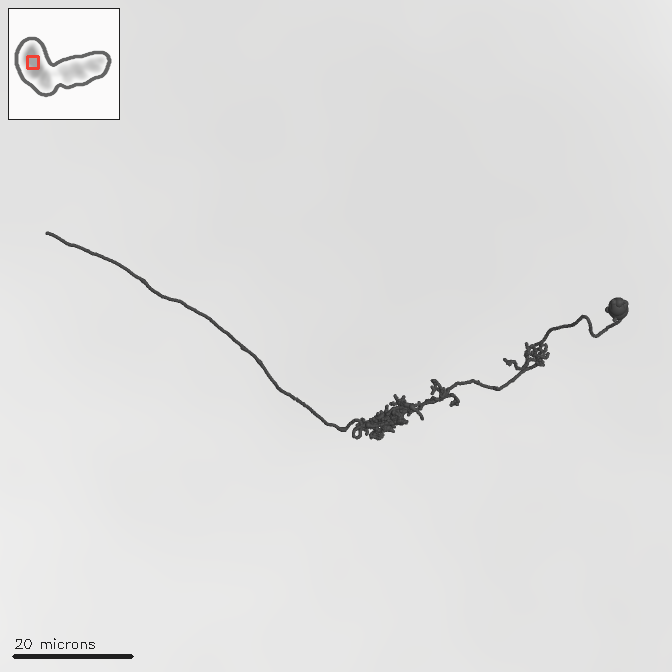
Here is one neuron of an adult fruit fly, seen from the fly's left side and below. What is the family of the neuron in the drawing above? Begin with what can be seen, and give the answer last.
From left to right in the picture it spans about 100 microns. In this view it is more than twice as wide as it is tall. It is an optic-lobe intrinsic neuron. Its family is C.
